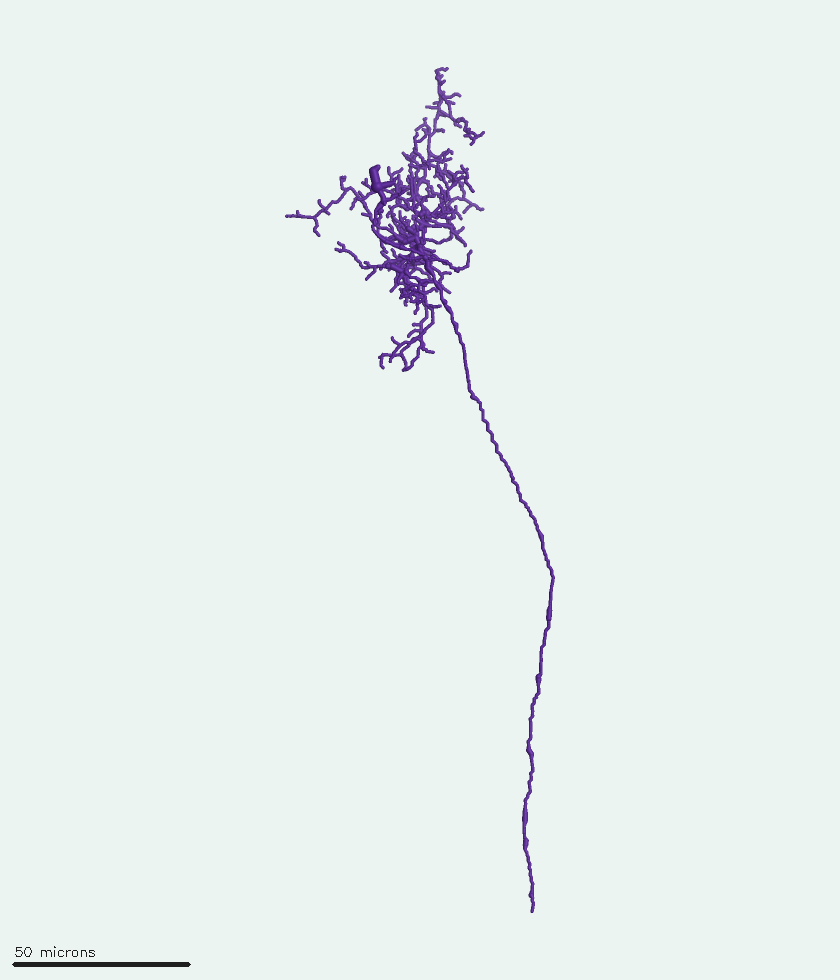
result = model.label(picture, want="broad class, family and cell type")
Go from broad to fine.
motor neuron of the nerve cord; MNad; MNad01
